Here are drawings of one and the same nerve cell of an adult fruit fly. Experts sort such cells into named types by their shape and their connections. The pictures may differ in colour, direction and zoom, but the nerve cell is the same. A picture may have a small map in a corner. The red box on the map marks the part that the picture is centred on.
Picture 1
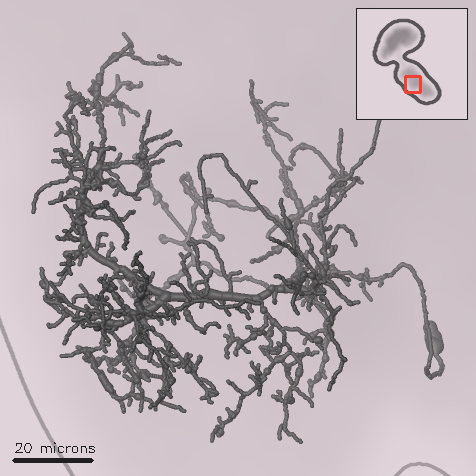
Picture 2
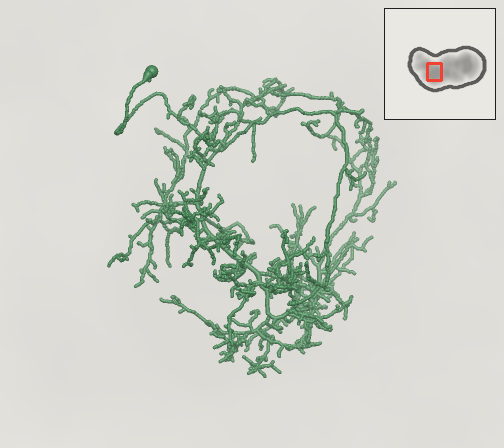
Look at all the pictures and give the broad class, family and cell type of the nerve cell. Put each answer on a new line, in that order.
nerve-cord intrinsic neuron
hemilineage 03A
IN03A020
